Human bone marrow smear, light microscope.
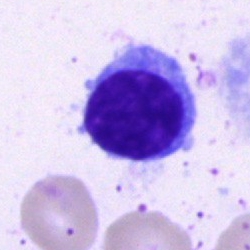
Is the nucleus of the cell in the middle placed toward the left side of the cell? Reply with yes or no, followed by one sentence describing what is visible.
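Yes. The rim of cytoplasm is widest at the top and right of the cell.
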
